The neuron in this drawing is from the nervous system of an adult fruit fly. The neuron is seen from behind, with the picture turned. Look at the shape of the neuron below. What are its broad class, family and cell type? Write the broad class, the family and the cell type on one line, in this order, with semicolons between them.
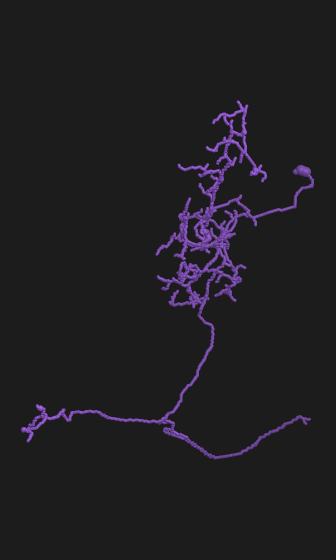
nerve-cord intrinsic neuron; hemilineage 10B; IN10B055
